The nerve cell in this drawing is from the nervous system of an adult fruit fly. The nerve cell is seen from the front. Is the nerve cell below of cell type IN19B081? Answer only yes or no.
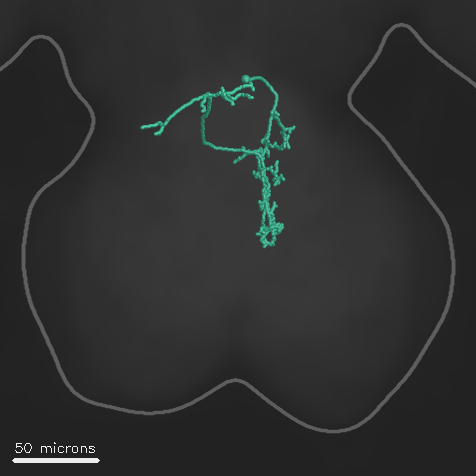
no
